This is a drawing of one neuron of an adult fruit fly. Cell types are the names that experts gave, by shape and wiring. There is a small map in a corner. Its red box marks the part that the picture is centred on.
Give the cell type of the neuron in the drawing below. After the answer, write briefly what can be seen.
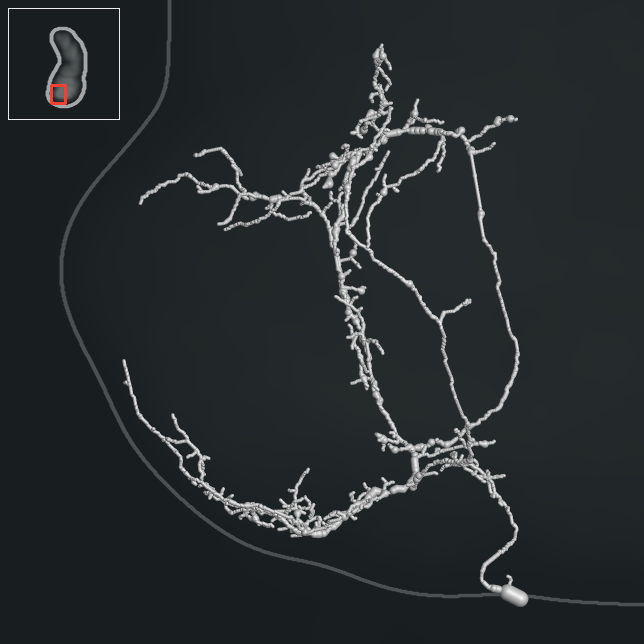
Its cell type is CL086_d. It is a central-brain intrinsic neuron. The cell body can be seen at the lower right of the picture. The picture shows dozens of branch ends.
